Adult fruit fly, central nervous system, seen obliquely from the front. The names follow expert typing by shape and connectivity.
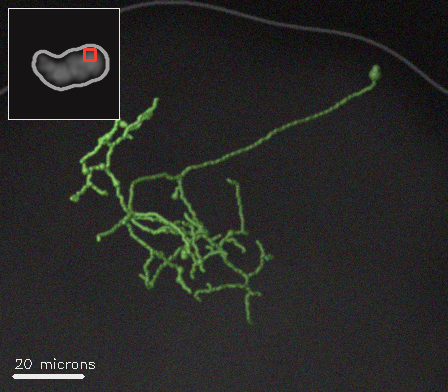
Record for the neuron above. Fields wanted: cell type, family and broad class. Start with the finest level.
LHPV5m1; hemilineage LHp3; central-brain intrinsic neuron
